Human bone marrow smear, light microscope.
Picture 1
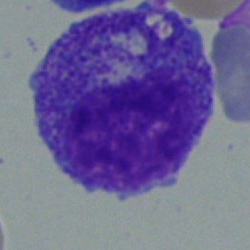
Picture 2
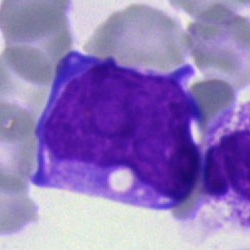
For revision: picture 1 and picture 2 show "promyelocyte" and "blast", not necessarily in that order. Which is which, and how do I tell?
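The promyelocyte is in picture 1 and the blast is in picture 2. The promyelocyte's outline is roughly round with a finely bumpy edge, while the blast's outline is irregular and angular rather than smoothly round. In the promyelocyte, the dark nuclear mass fills the lower half of the cell. In the blast, a large nucleus fills most of the cell. Granules in the promyelocyte reach right out to the cell edge all round, but no granules are seen in the blast's cytoplasm.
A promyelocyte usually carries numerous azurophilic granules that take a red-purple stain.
The blast's chromatin is finely dispersed without coarse clumps, and one rounded nucleolus is visible near the centre of its nucleus. A pale grey-mauve red cell lies close to the promyelocyte's upper right edge. A granular nucleated cell is partly visible at the right edge of the blast's picture, next to the blast.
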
